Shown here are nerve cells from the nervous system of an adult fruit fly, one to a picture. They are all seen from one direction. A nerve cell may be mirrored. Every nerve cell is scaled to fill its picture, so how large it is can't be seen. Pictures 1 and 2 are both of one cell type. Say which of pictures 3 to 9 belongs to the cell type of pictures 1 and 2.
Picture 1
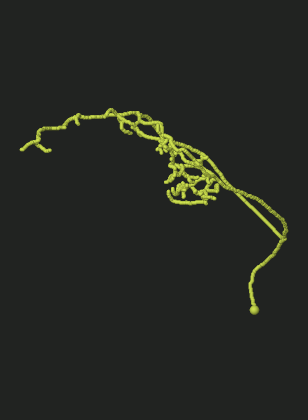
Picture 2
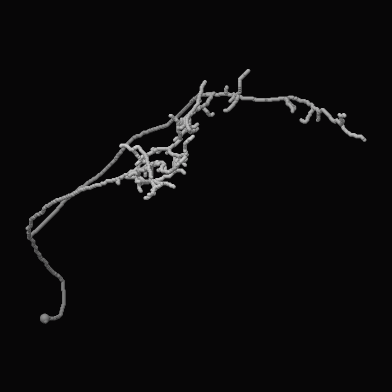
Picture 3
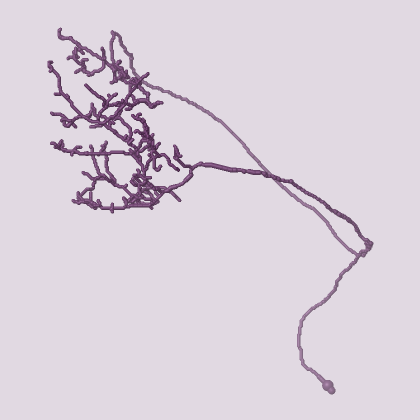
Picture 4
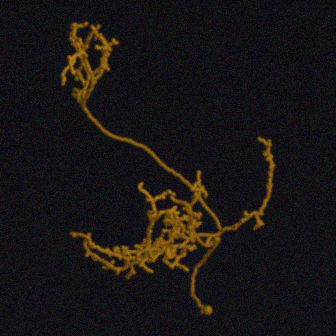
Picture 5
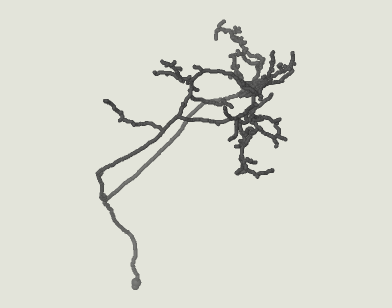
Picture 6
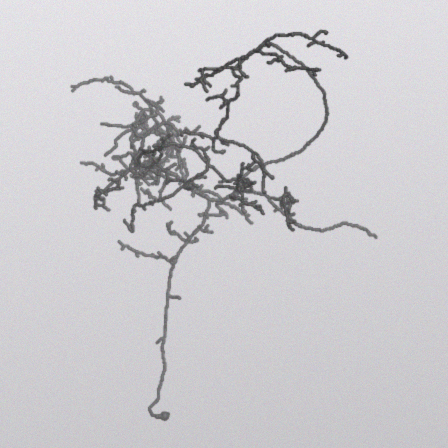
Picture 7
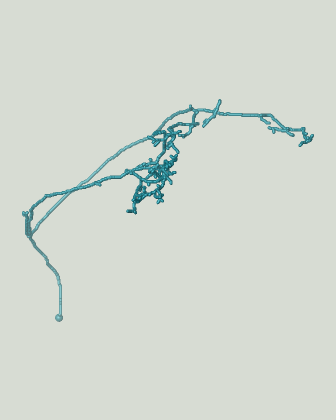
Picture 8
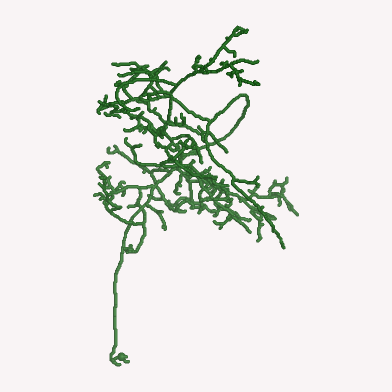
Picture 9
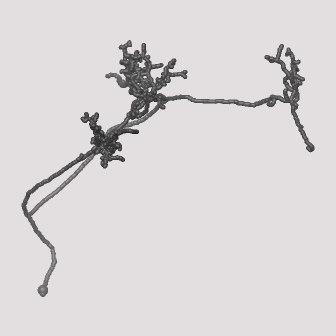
Picture 7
